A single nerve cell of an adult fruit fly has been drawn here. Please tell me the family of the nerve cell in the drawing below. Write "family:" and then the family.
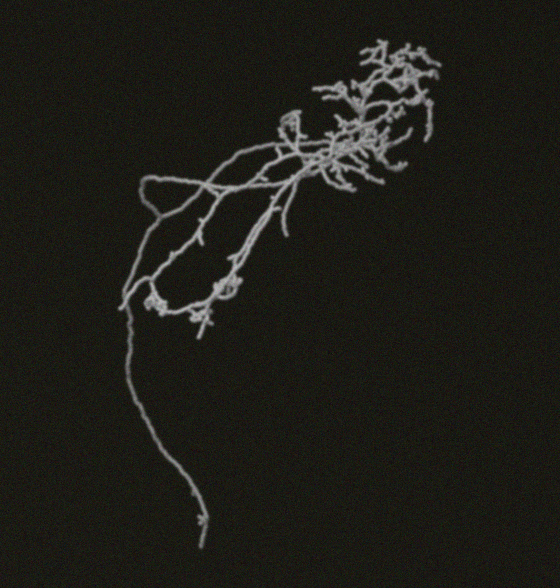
family: hemilineage LALv1_ventral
